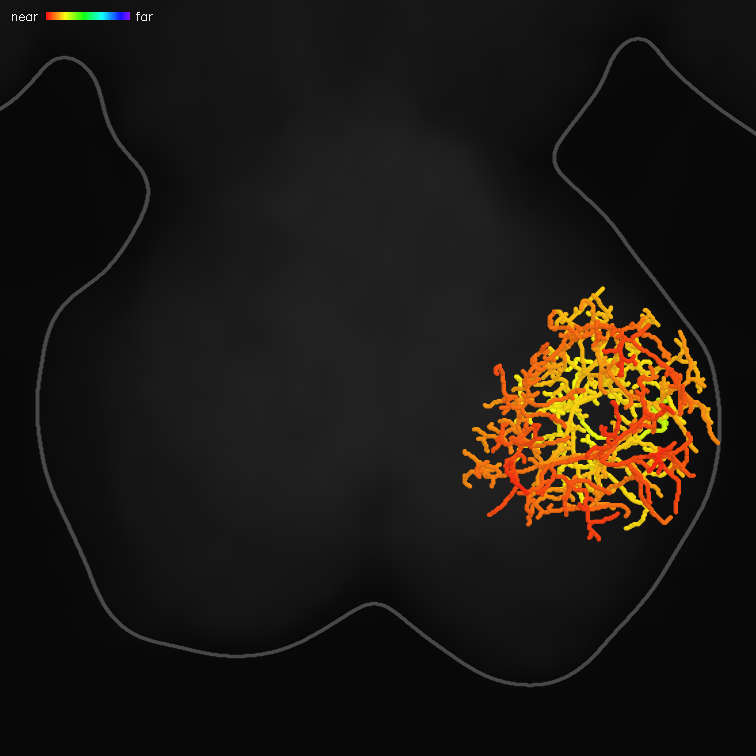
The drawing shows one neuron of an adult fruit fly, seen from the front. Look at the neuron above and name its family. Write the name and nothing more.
hemilineage 03A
